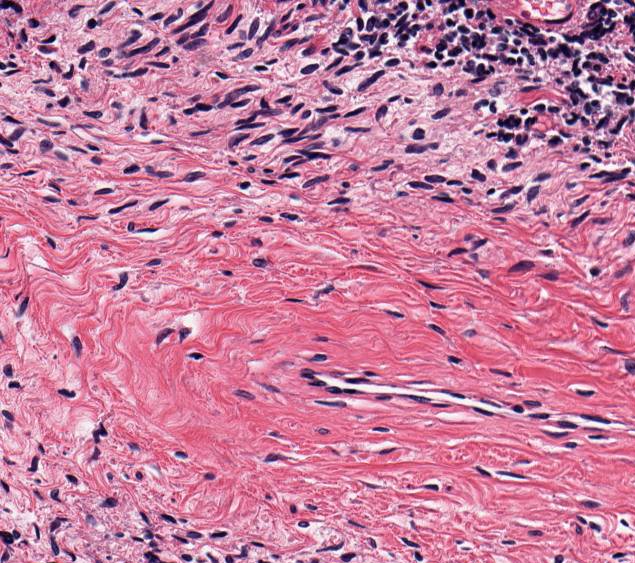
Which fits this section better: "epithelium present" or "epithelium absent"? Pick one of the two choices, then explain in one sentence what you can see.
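Epithelium absent. The whole field is fibrous connective tissue with no epithelium anywhere.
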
